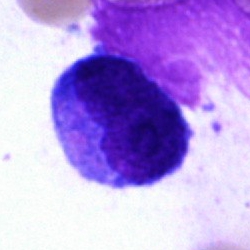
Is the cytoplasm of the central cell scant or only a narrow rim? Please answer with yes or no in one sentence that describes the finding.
Yes, around the nucleus there is only a narrow rim of cytoplasm.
